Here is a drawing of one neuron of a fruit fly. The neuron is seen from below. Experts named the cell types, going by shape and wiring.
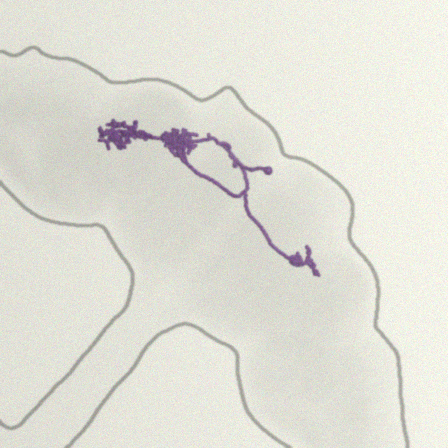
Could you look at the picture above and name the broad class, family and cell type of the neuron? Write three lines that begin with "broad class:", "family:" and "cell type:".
broad class: central-brain intrinsic neuron
family: hemilineage SMPad1
cell type: SIP101m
